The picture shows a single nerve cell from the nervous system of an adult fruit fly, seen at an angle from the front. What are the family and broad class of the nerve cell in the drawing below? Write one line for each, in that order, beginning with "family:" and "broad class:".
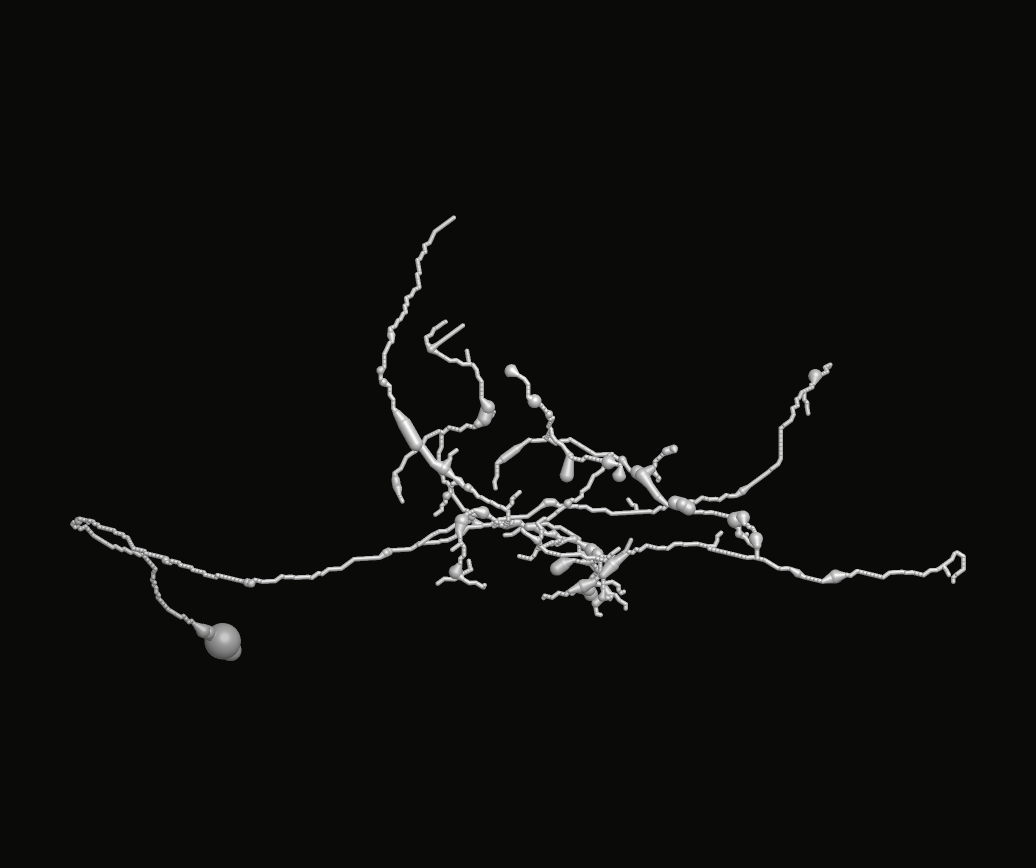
family: hemilineage 14A
broad class: nerve-cord intrinsic neuron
